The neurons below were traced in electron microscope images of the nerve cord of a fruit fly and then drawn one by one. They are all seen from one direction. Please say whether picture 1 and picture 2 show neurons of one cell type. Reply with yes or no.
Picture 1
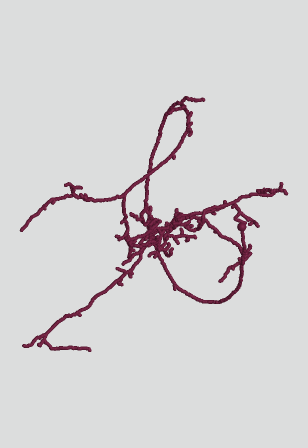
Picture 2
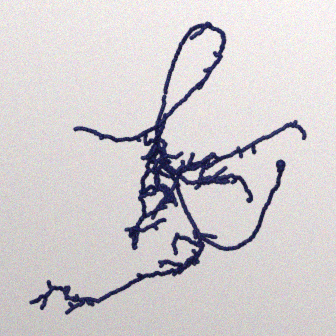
yes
